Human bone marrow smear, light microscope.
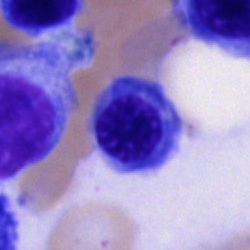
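Erythroblast at the centre of a stained bone marrow smear. Its outline is roughly round, with a few slightly angular edges. The cytoplasm is deep blue and shows no vacuoles. Dark purple chromatin lies in clumps, with small paler spots between them.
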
